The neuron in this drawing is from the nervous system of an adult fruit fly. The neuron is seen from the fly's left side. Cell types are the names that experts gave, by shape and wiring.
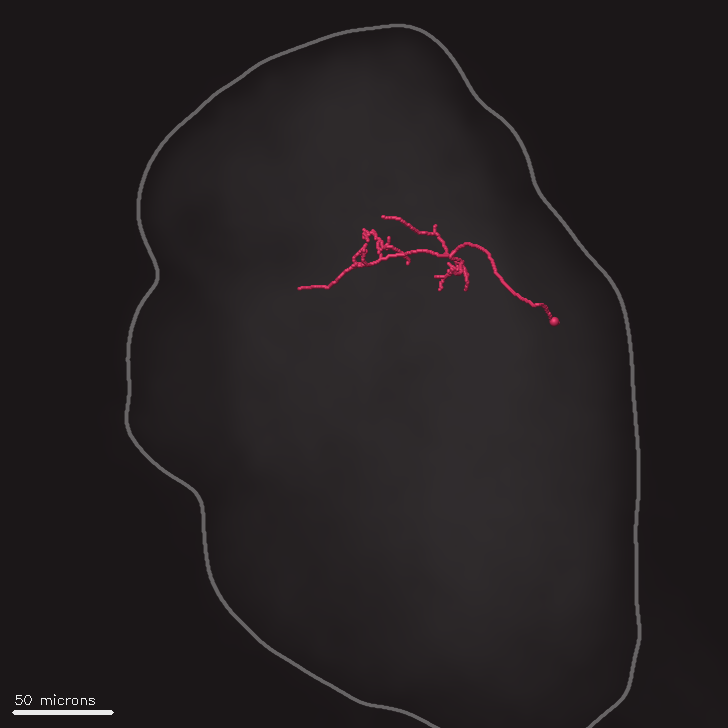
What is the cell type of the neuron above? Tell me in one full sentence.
The cell type of this neuron is CB1789.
